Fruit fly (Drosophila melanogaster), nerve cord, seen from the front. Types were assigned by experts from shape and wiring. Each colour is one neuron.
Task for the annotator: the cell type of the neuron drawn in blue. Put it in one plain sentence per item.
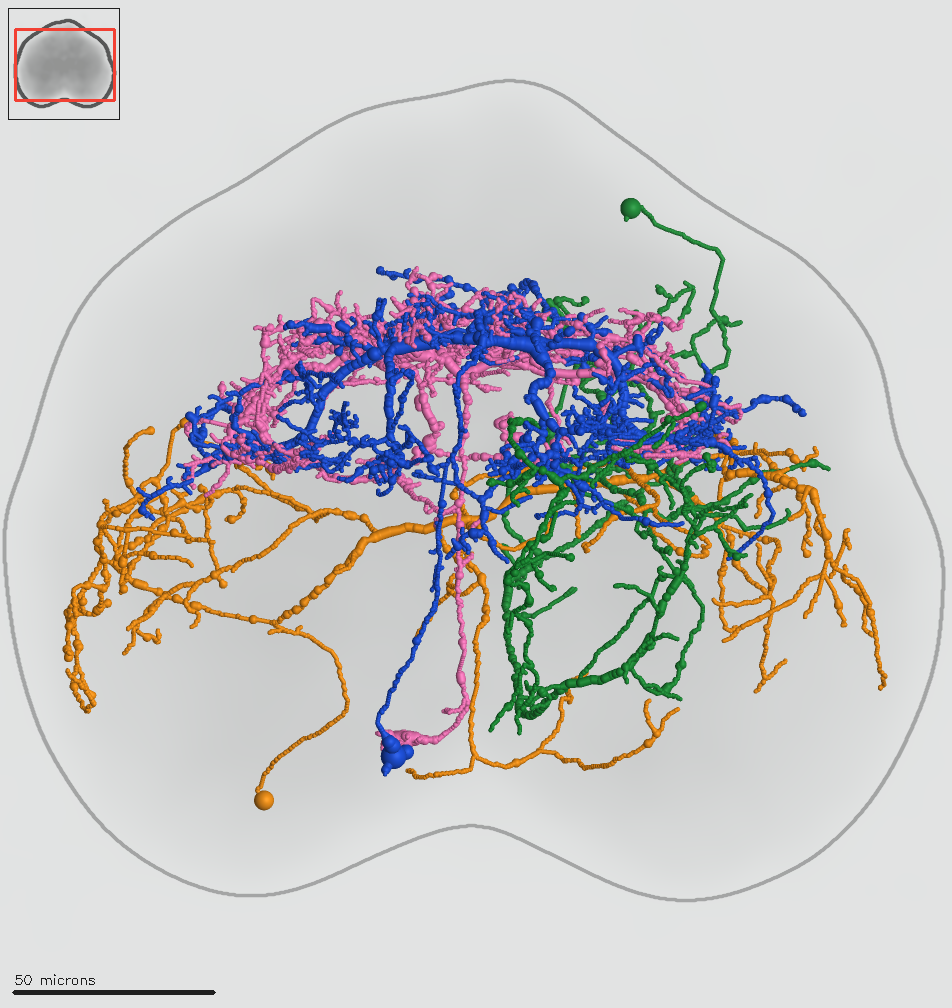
The cell type is IN27X014.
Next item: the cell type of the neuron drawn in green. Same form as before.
The cell type is IN17A053.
